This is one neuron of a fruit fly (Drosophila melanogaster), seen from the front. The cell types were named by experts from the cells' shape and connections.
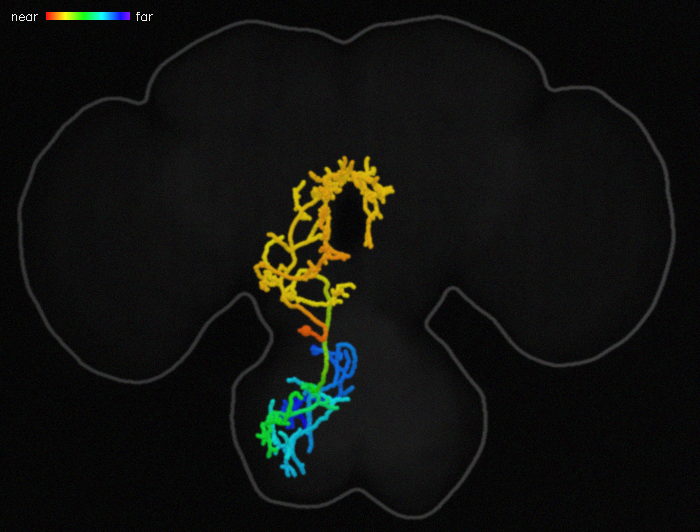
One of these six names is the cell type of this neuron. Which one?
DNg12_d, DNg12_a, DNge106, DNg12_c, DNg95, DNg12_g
DNg95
